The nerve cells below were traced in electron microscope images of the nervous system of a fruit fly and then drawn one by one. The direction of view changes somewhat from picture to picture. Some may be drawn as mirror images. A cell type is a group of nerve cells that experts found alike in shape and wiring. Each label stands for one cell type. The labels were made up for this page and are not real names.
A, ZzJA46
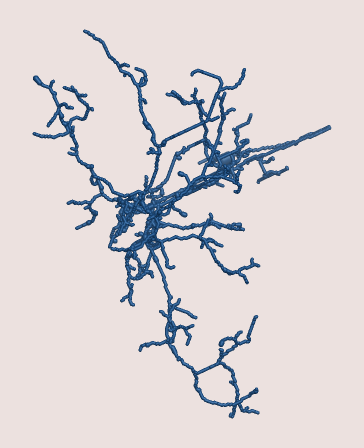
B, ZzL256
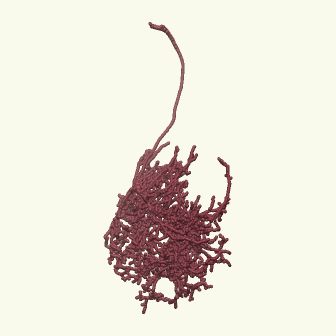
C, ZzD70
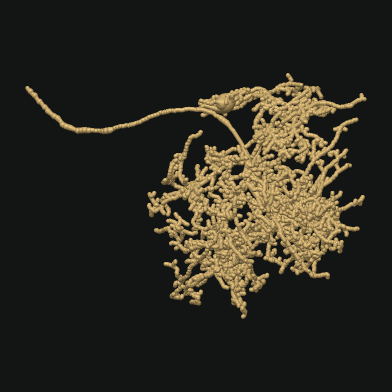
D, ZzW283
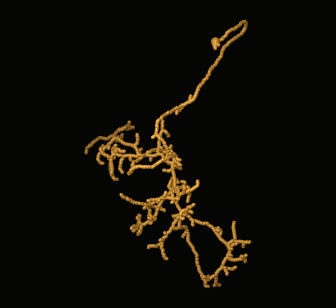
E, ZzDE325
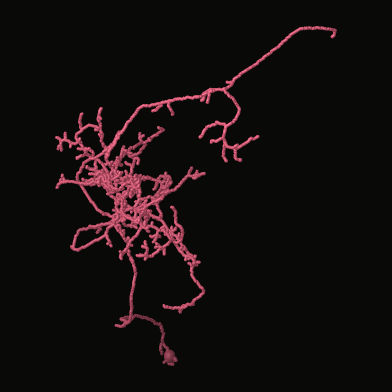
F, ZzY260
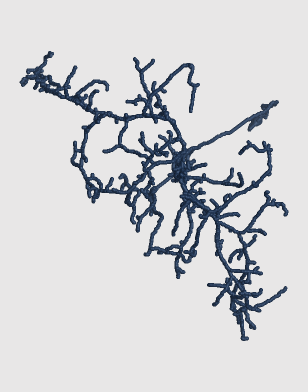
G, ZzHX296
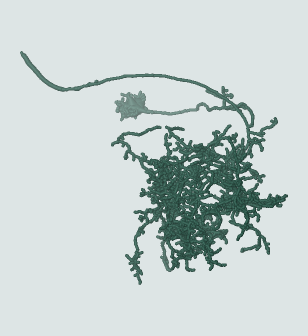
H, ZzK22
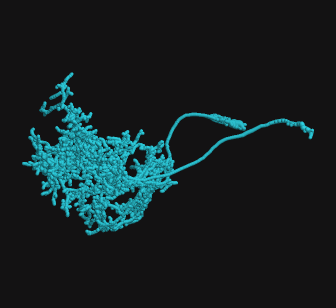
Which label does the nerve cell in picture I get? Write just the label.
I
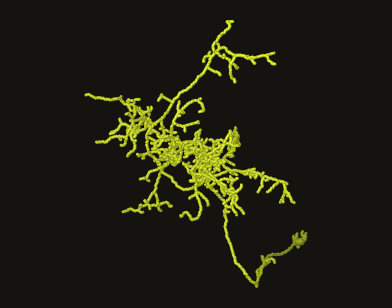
ZzDE325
